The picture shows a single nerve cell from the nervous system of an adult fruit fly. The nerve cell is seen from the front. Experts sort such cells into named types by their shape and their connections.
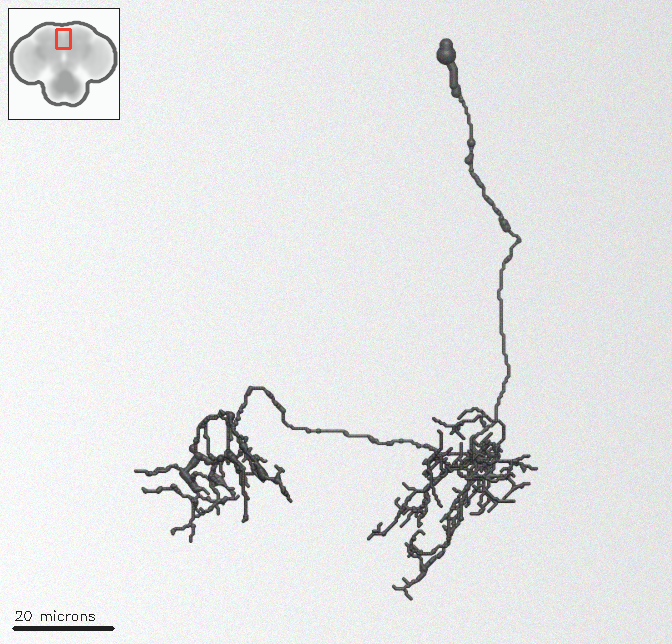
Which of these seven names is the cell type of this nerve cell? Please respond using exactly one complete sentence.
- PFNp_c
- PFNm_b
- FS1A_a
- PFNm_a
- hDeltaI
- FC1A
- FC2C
The cell type of the nerve cell here is hDeltaI.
